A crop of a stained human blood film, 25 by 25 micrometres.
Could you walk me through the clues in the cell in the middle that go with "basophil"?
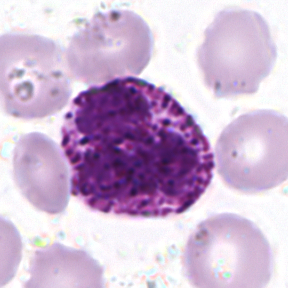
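What goes with a basophil here begins with size: the cell measures about 14 by 12 micrometres, about 1.75 times as wide as a red cell lying whole in the picture.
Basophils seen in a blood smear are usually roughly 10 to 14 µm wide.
This cell falls within that range. It is packed with coarse dark purple granules that lie over the nucleus as well as over the cytoplasm, and between them the cytoplasm is pale pinkish-violet.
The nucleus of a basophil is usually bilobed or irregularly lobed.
Here the granules hide most of the nuclear outline, so its lobes cannot be made out, and the picture neither matches nor contradicts that shape.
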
